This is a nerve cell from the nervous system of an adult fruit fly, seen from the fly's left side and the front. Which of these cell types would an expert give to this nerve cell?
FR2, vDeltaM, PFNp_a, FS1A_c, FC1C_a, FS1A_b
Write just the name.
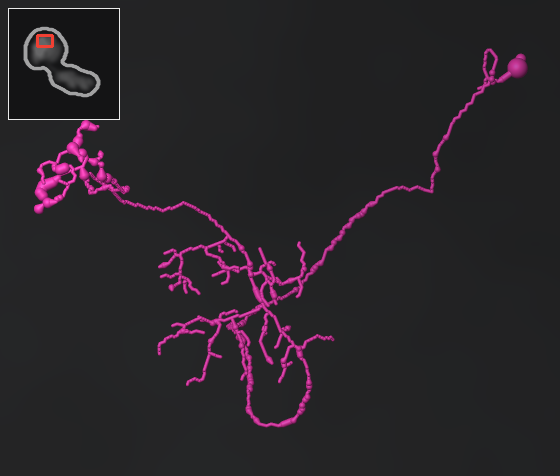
FR2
